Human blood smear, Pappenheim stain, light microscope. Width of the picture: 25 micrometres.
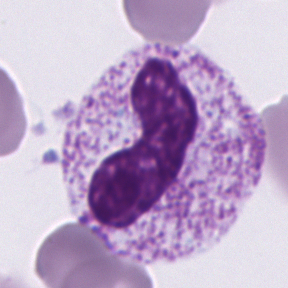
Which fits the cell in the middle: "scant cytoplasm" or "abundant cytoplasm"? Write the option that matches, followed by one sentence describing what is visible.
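Abundant cytoplasm. The cytoplasm is abundant and pale pinkish-lilac.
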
